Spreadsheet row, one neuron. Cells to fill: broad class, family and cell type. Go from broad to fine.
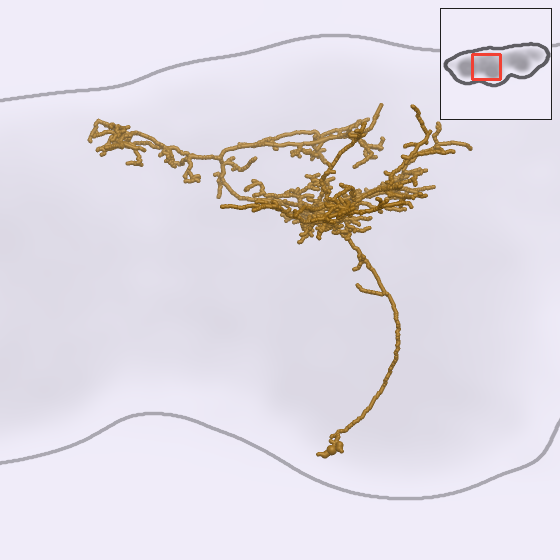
nerve-cord intrinsic neuron; hemilineage 06B; IN06B055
